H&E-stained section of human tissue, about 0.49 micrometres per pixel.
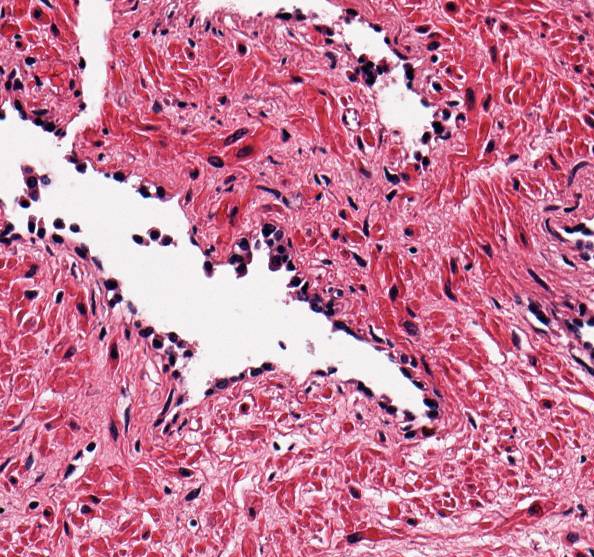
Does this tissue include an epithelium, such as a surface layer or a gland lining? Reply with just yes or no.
Yes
